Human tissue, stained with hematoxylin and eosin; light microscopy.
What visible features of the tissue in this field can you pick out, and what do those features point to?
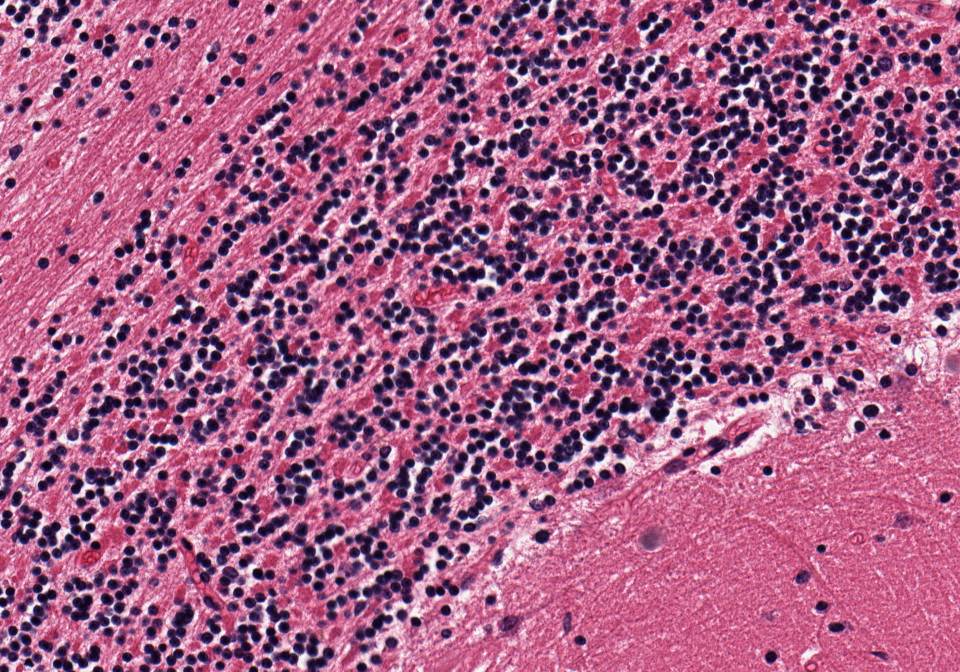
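Broad band crowded with small dark nuclei crosses diagonally, lower left to upper right. Nuclei small, round, uniform, darkly stained, with hardly any visible cytoplasm. Small irregular pink islands scattered among them. Upper left corner: pink fibrous tissue, fibres streaked parallel to the band's edge. Tissue: cerebellum.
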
